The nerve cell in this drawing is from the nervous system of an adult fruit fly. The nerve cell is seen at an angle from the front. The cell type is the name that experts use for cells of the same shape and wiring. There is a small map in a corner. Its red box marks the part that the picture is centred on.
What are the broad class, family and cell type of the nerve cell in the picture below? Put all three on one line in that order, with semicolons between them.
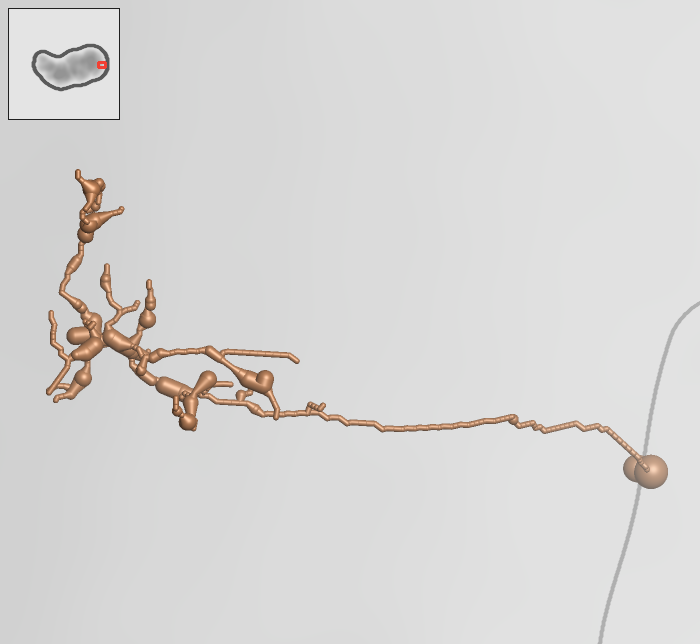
optic-lobe intrinsic neuron; Dm; Dm2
